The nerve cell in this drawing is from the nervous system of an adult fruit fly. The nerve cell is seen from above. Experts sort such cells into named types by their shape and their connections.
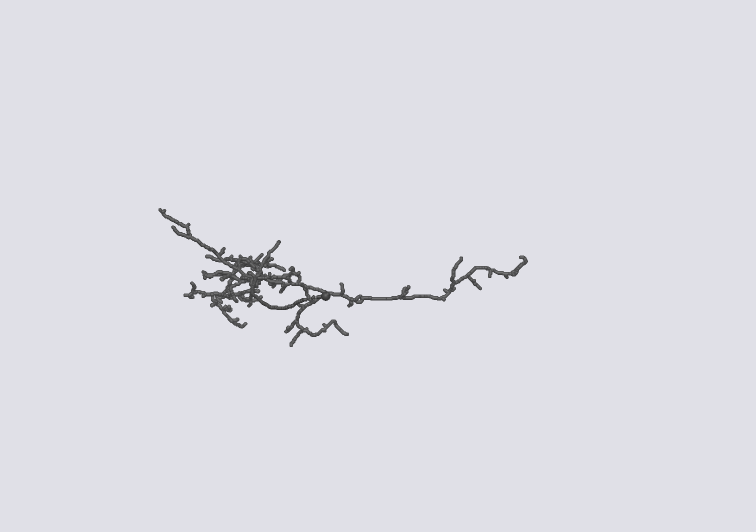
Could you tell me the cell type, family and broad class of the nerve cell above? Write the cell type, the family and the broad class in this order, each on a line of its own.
CB2500
hemilineage SMPp&v1_posterior
central-brain intrinsic neuron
